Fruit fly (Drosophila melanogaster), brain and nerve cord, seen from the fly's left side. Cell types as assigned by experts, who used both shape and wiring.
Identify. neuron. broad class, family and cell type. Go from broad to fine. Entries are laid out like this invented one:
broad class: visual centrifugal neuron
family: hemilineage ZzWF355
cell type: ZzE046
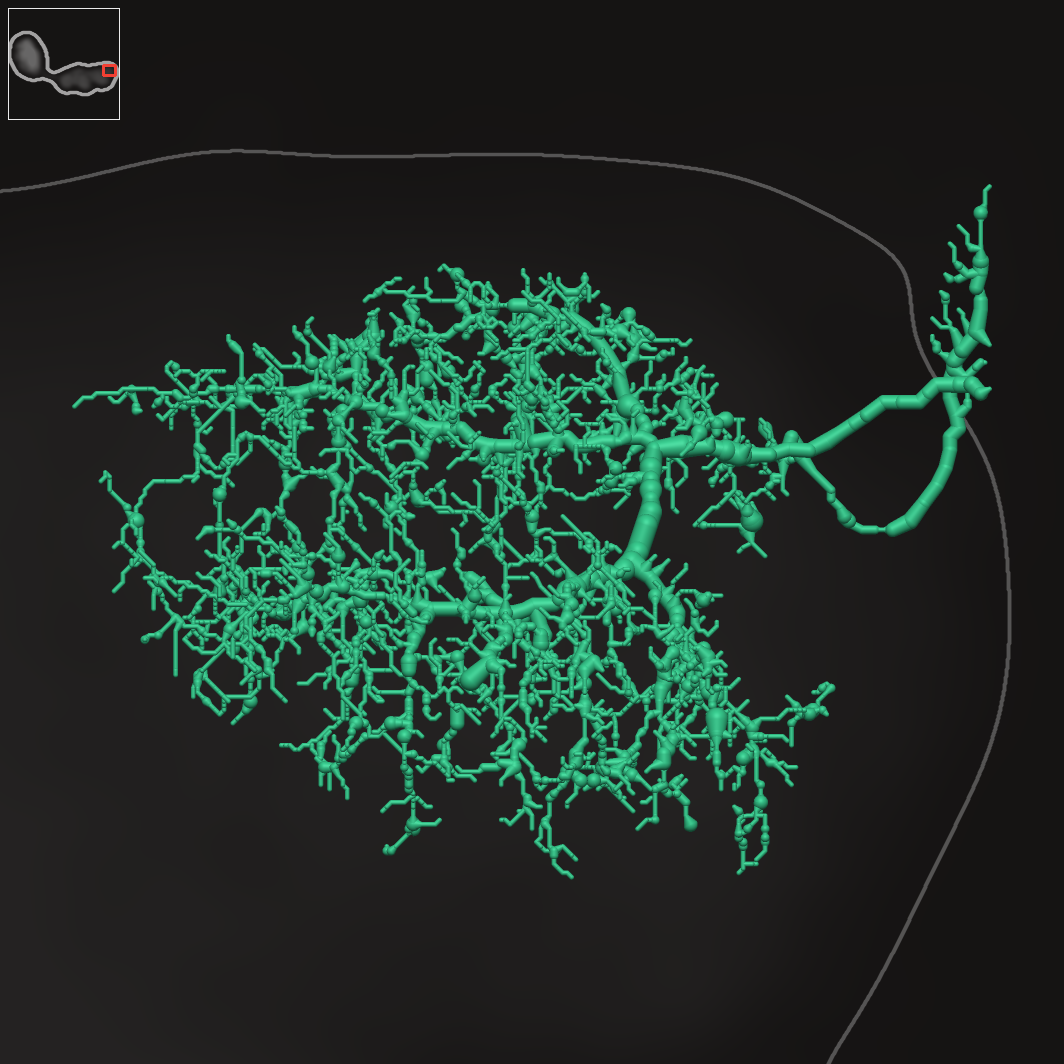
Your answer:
broad class: motor neuron of the nerve cord
family: MNad
cell type: MNad62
